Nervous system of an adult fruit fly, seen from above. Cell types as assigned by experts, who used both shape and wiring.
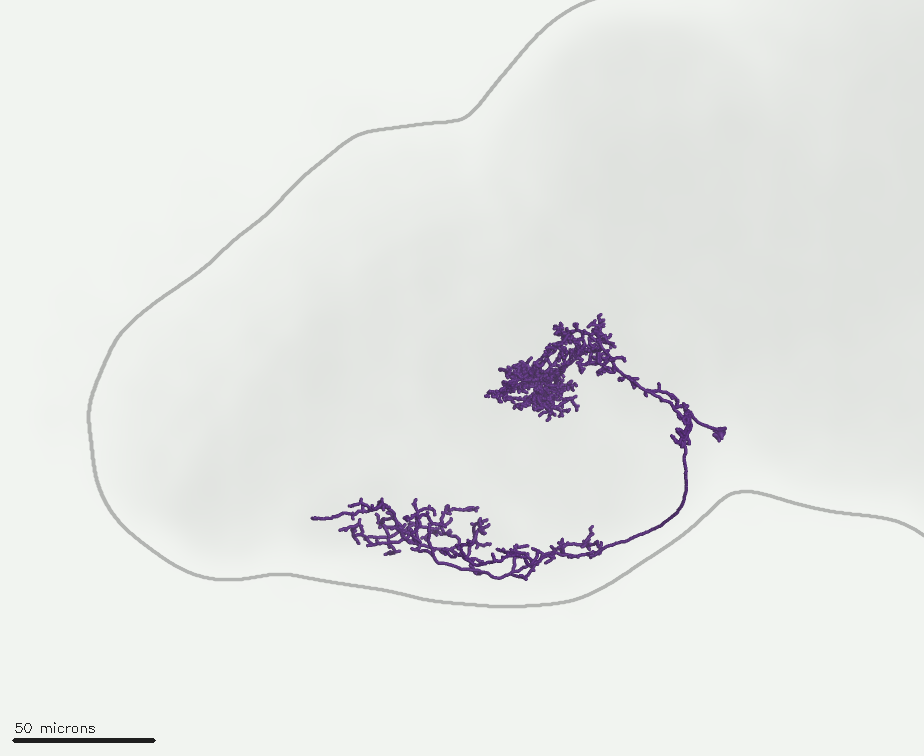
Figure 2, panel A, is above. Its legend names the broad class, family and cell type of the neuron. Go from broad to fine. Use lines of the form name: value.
broad class: optic-lobe intrinsic neuron
family: LOLP
cell type: LOLP1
